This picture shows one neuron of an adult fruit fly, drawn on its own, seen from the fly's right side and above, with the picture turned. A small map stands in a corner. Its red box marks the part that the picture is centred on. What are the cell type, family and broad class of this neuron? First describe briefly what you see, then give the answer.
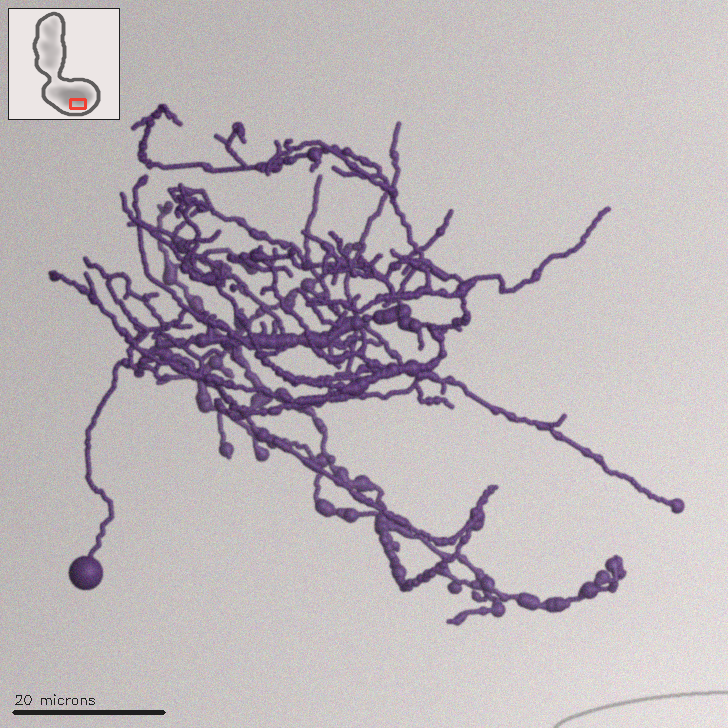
Its cell body lies at the lower left of the picture. From left to right in the picture it spans about 85 microns. Dozens of branch ends can be seen. Its cell type is AOTU022. The family is hemilineage AOTUv1_medial. Its broad class is central-brain intrinsic neuron.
